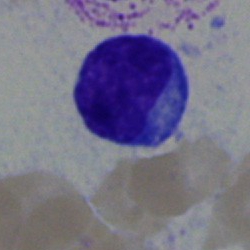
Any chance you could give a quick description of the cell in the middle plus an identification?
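Round cell, smooth outline. Chromatin dark, densely stained. Cytoplasm blue, a thin crescent on the right side. Cell type: lymphocyte.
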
